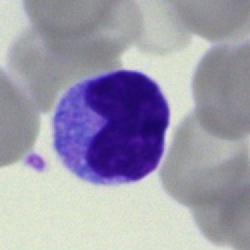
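Monocyte in the middle of a stained human bone marrow smear. The outline looks round and smooth to me. The nucleus lies toward the right side, and I notice a notch in its left edge. The cytoplasm reads as pale bluish-lilac.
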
